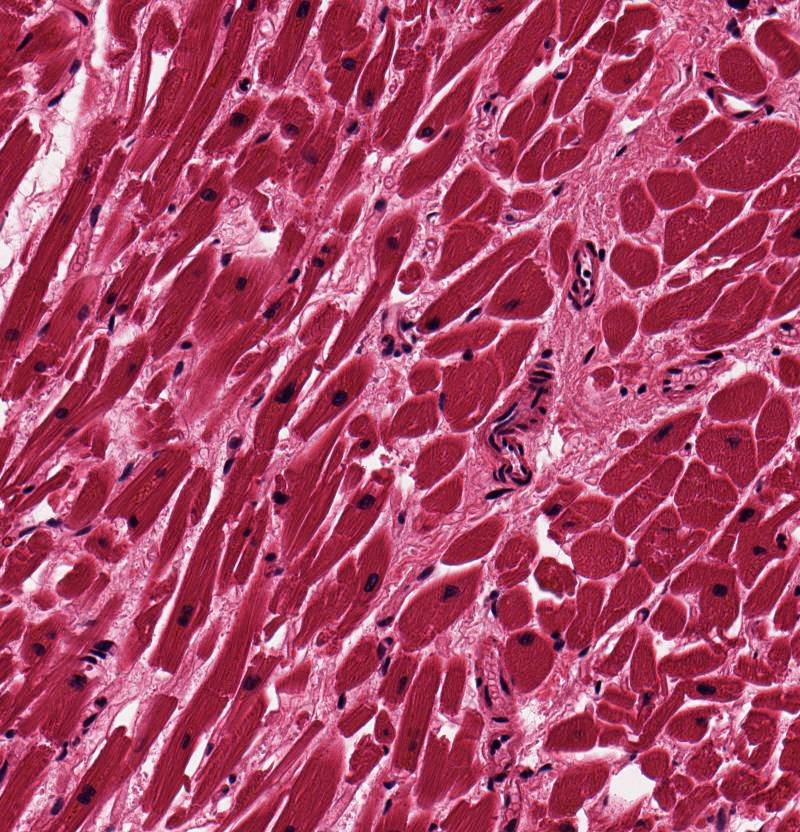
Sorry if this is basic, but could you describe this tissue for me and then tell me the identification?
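On the left half of the field the muscle fibres are cut lengthwise; on the right half they are cut across. The cross-cut fibres form rounded to polygonal profiles, many with one central nucleus. Fibre cytoplasm stains deep red with eosin. Pale pink loose connective tissue lies between the fibres, most abundant through the centre of the field. This is the left ventricle of the heart.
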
